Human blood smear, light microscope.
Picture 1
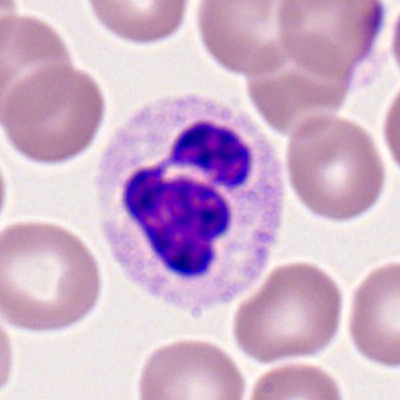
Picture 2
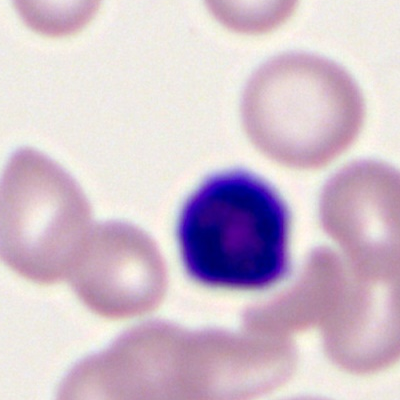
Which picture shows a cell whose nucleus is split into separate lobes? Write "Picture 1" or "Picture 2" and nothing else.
Picture 1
